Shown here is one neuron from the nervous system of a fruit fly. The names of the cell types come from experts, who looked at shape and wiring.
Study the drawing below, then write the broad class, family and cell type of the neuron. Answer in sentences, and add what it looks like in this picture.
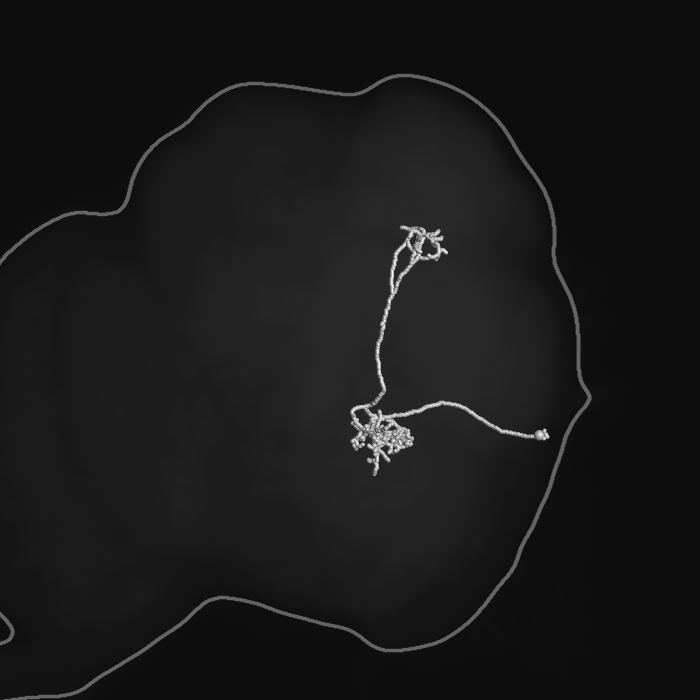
This is a central-brain intrinsic neuron. Its family is hemilineage WEDa2. It is of cell type WEDPN1A. The cell body can be seen on the right of the picture. As drawn here it is taller than it is wide.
